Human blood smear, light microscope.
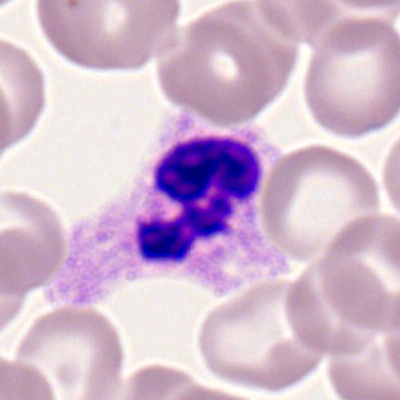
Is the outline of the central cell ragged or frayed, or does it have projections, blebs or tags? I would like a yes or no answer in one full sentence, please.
Yes, in outline this cell is rough rather than smooth and even.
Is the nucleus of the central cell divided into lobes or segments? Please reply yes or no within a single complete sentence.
Yes, the nucleus of this cell is divided into two or more lobes.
